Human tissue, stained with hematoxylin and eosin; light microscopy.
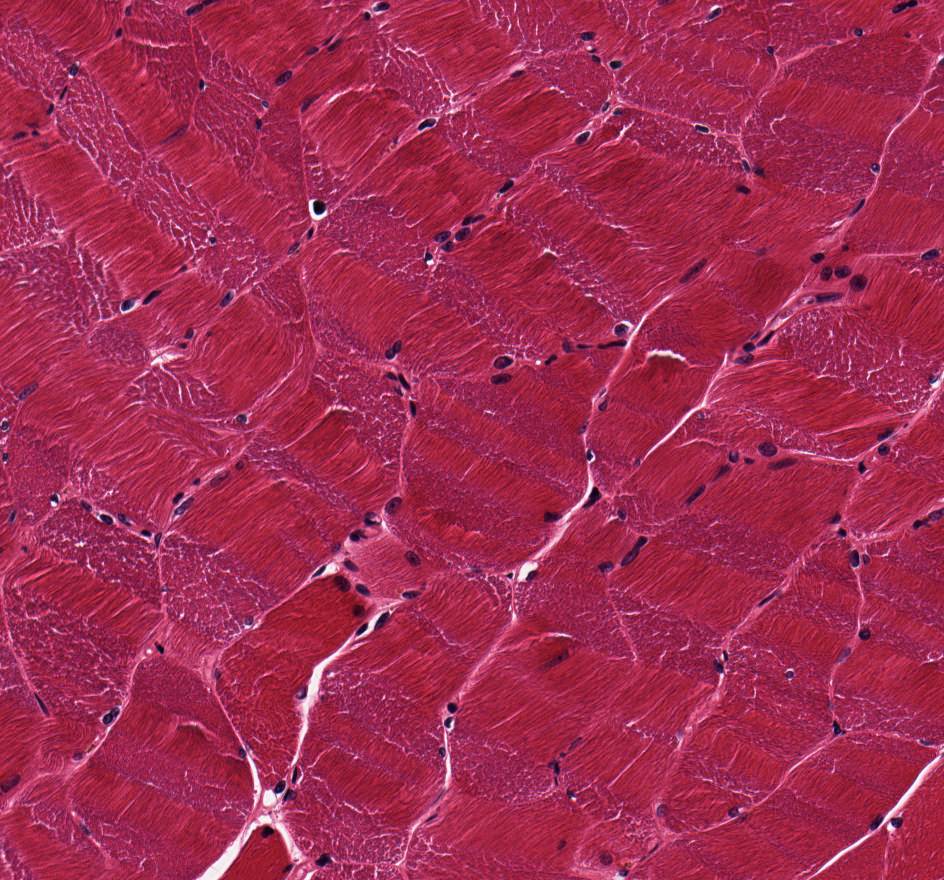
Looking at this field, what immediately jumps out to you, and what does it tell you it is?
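That's skeletal muscle, with the fibres cut across or obliquely rather than along their length. The small, dark, oval or flattened nuclei sit at the fibre edges, not in the centres.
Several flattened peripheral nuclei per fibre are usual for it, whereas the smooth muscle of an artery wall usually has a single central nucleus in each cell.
The cytoplasm is deep red with a fine fibrillar texture, and thin, pale pink strands of connective tissue run between the fibres.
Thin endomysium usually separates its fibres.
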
